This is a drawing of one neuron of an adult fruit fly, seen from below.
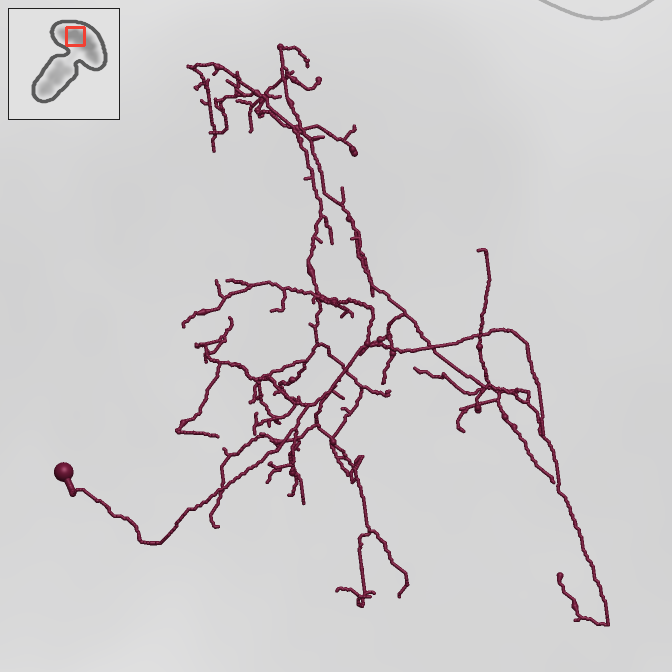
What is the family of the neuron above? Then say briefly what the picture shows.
The family is hemilineage DL1_ventral. Its broad class is central-brain intrinsic neuron. It lies in the brain. The picture shows dozens of branch ends.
